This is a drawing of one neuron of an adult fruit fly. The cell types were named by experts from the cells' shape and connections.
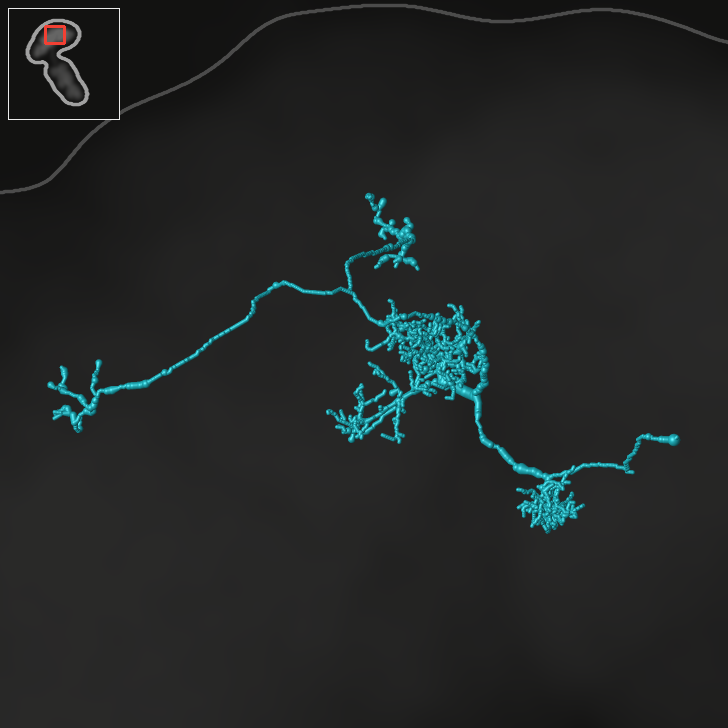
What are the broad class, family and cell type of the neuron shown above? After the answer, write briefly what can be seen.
This is a central-brain intrinsic neuron. Its family is called class CX. It is of cell type PFL2. It lies in the brain. The cell body is on the right of the picture. Dozens of branch ends can be seen.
